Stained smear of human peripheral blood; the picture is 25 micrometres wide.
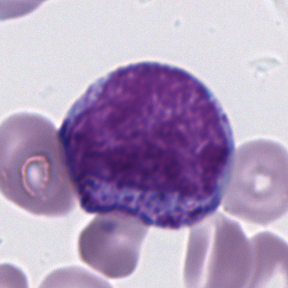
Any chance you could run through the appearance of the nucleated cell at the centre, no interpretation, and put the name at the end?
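Taken in order, the nucleus comes first: a single unlobed mass whose chromatin is finely stippled rather than coarsely clumped. Next, the cytoplasm stains bluish and forms a narrow band, mainly along the lower edge of the cell. The cell is a promyelocyte.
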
